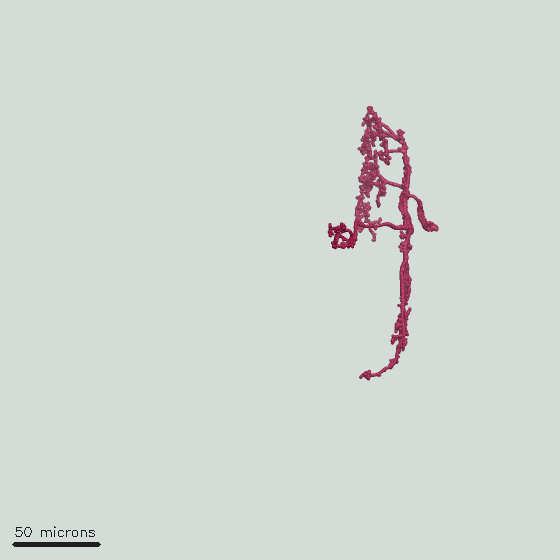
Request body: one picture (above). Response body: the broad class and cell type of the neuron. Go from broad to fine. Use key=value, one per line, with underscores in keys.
broad_class=visual projection neuron
cell_type=VS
